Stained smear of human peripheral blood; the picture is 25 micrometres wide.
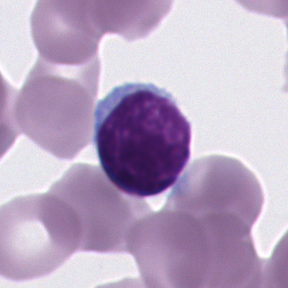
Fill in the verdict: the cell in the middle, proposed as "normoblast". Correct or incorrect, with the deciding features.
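Let me start with the chromatin: dense and dark purple, gathered into coarse clumps.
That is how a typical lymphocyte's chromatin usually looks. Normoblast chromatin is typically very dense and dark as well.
So on density alone, either name would fit.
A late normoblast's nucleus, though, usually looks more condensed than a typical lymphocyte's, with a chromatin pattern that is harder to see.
Here the clumps can be made out, which goes with typical lymphocyte. The nucleus is round with no indentation, about 9 micrometres across, filling about 80% of the cell's area. No nucleoli, granules or vacuoles show, and the outline is roughly round. So: a typical lymphocyte, not a normoblast.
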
